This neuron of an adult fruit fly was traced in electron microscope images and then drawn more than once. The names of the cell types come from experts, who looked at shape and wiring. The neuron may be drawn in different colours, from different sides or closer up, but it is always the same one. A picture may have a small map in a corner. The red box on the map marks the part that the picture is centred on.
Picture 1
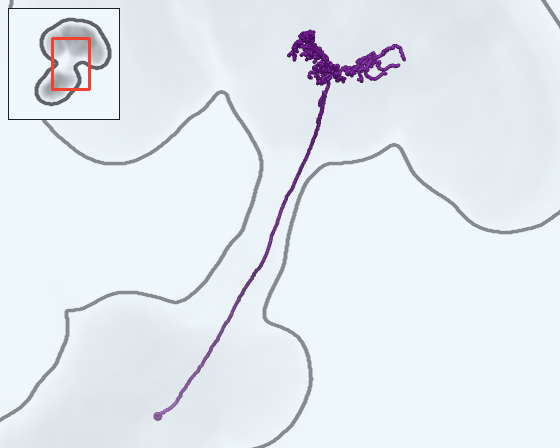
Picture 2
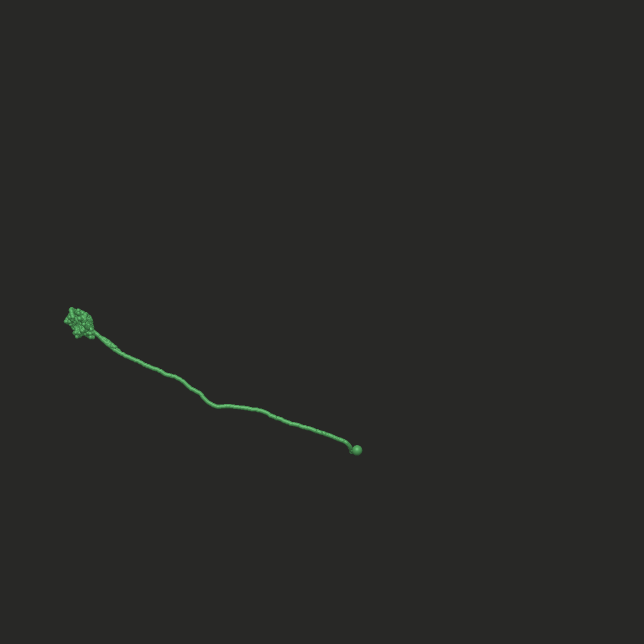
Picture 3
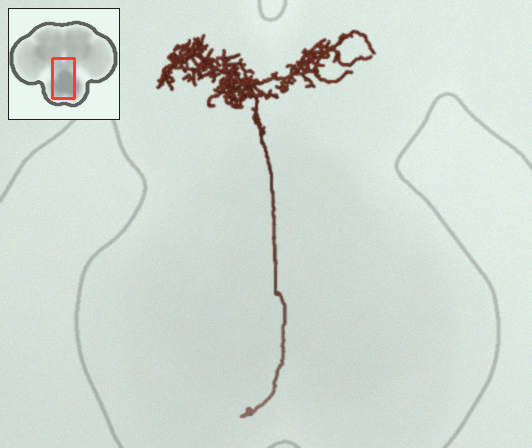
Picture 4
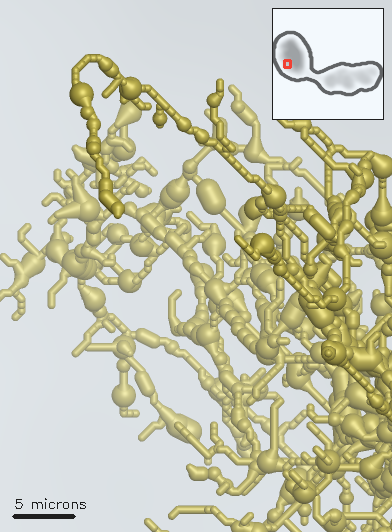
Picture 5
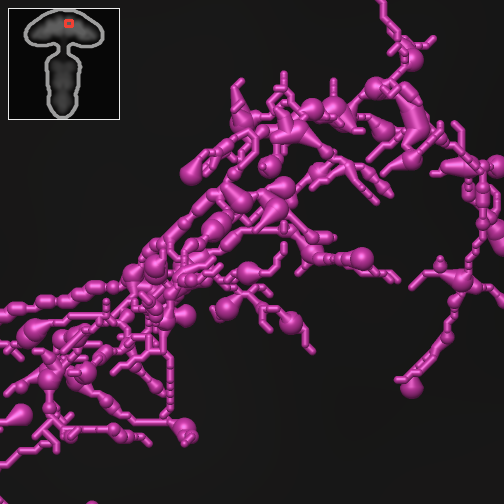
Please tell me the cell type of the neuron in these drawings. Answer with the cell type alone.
AN27X020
